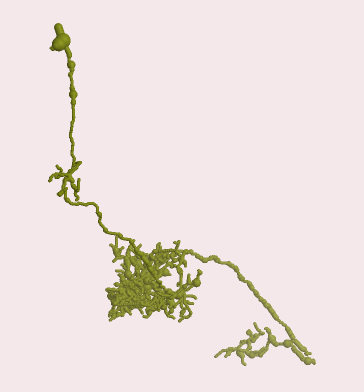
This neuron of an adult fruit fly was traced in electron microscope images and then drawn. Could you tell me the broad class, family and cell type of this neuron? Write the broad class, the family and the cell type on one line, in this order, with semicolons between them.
central-brain intrinsic neuron; class CX; PFR_a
